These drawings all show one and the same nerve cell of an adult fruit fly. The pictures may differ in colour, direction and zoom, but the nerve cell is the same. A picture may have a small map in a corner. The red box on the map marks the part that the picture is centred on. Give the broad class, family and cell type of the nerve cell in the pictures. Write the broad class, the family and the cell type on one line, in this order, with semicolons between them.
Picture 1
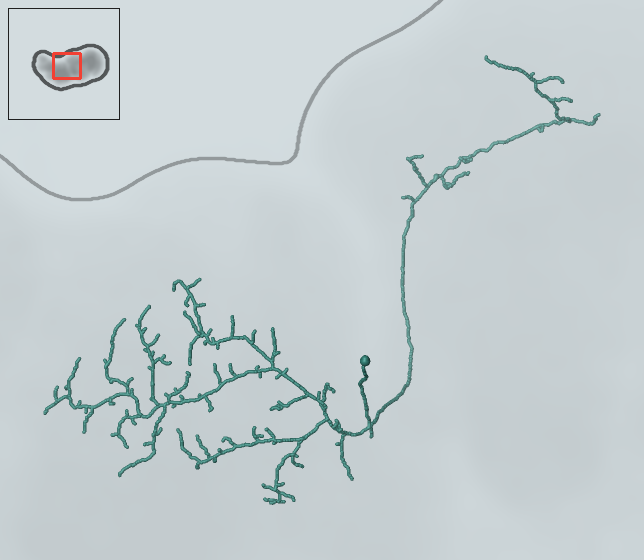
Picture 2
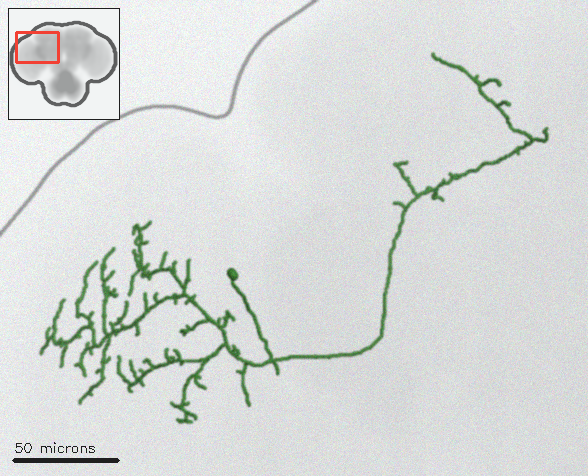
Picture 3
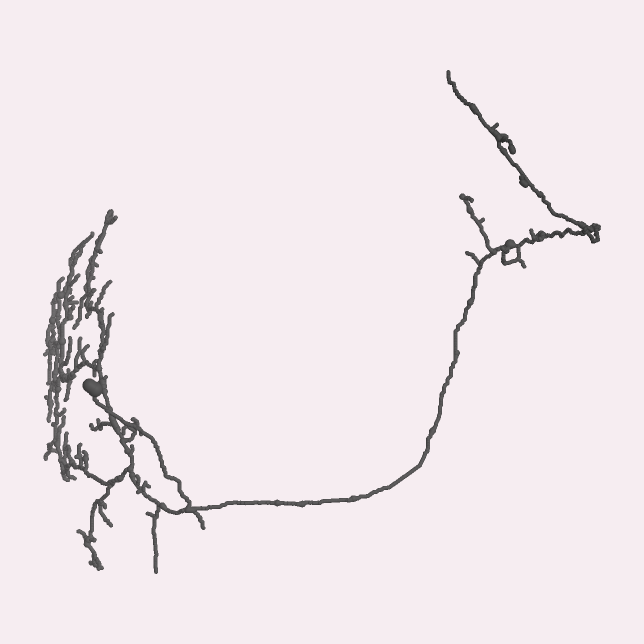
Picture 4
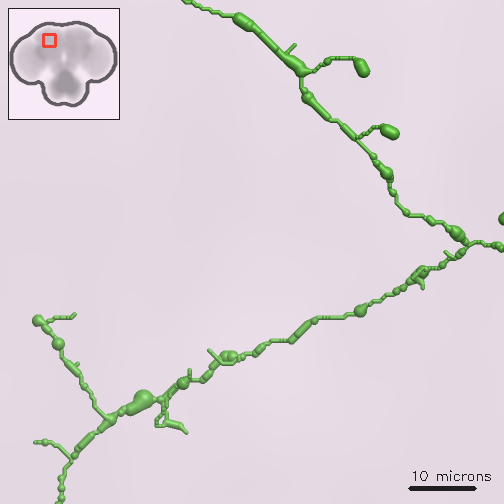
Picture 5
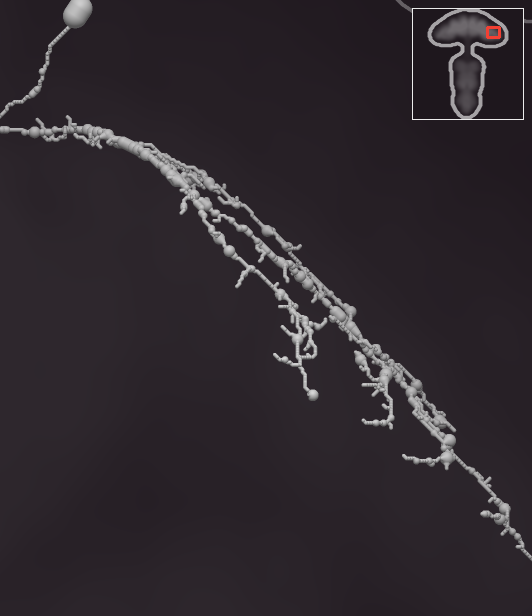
visual projection neuron; MeVP; MeVP16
